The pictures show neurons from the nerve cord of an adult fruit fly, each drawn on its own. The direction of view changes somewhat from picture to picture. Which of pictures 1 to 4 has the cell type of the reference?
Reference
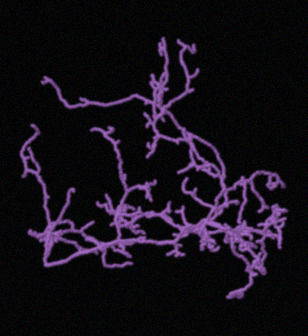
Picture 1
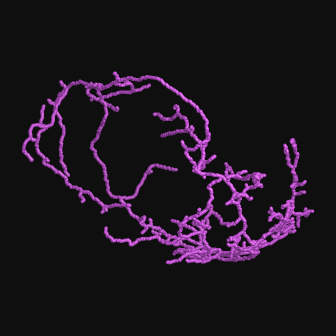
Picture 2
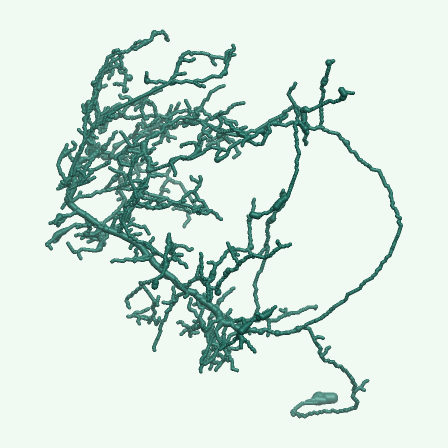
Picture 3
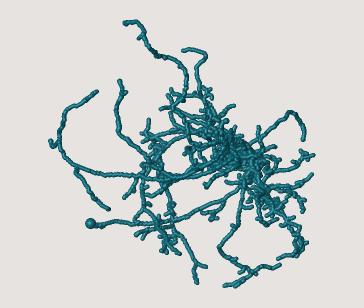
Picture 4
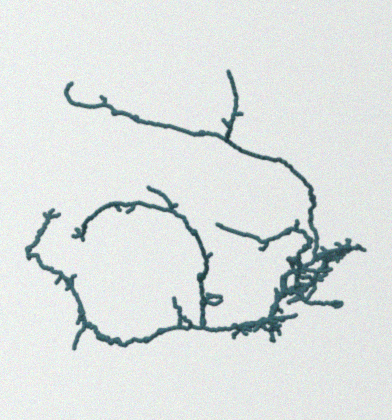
Picture 4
